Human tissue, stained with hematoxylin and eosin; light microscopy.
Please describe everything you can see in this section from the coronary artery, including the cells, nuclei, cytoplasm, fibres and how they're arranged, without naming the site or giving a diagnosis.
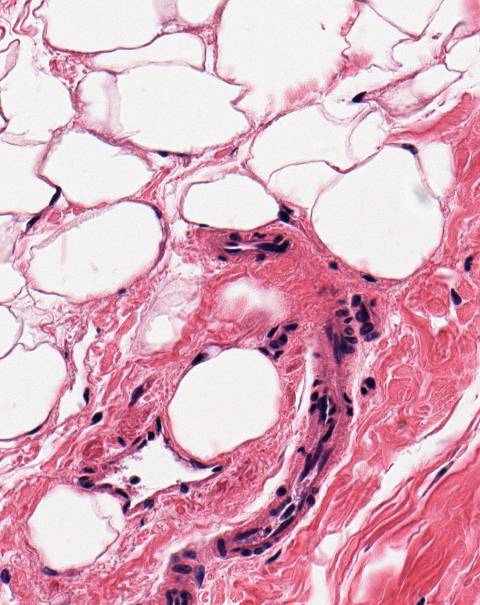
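Adipocytes occupy the upper field as large, empty, polygonal spaces bordered by thin pink membranes. Their nuclei are flattened and dark, pressed against the cell rims. Dense pink collagenous stroma fills the lower right; its bundles are wavy and sparsely nucleated.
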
